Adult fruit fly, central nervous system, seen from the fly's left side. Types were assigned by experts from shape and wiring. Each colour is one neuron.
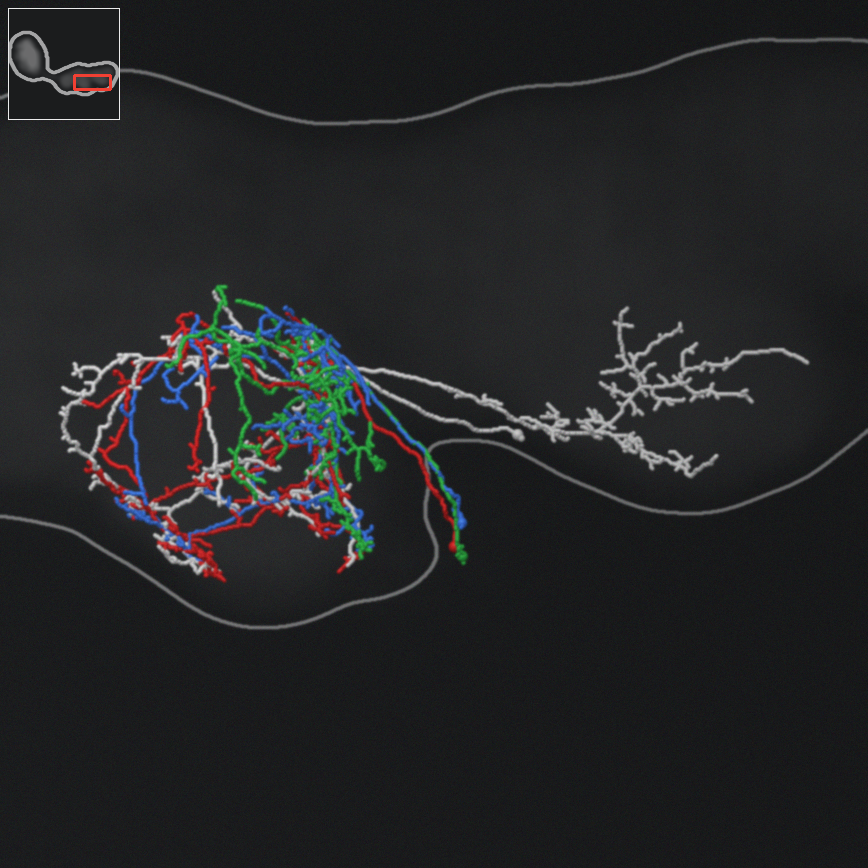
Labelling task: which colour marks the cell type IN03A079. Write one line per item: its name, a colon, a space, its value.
colour: blue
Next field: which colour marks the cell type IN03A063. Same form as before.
colour: red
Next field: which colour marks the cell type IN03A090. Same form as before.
colour: green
